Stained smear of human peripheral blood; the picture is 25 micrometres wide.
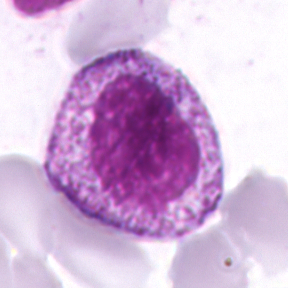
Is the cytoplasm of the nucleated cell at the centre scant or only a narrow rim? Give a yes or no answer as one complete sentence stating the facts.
No, its cytoplasm is plentiful, not scant.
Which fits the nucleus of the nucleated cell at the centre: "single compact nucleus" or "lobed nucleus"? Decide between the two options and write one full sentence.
This cell's nucleus is a single compact mass, round, oval or kidney-shaped.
